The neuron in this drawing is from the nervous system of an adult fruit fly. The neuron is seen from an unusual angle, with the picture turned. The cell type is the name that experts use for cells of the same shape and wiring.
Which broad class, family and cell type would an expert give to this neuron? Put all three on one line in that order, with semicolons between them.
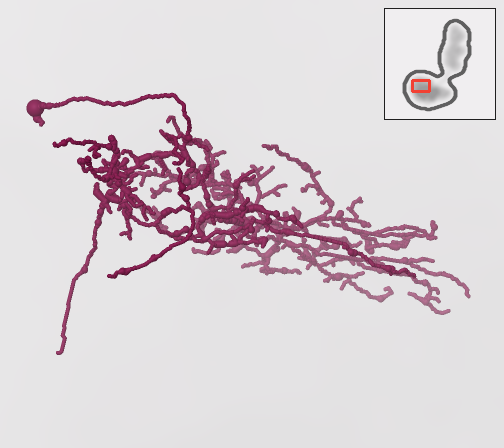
visual projection neuron; hemilineage SLPpl2; LoVP36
